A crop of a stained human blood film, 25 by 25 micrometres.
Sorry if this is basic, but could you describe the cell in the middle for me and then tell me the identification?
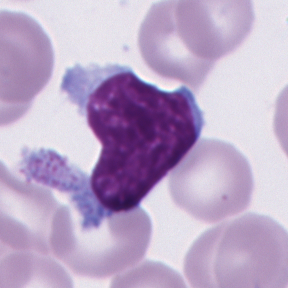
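The chromatin strikes me as dark purple and densely condensed, with only faint paler streaks, in a nucleus of about 12 by 10 micrometres. The cytoplasm is pale blue; ragged, frayed pale extensions project from the upper left, and a patch of fine purple granules sits at the lower left. So: a typical lymphocyte.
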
